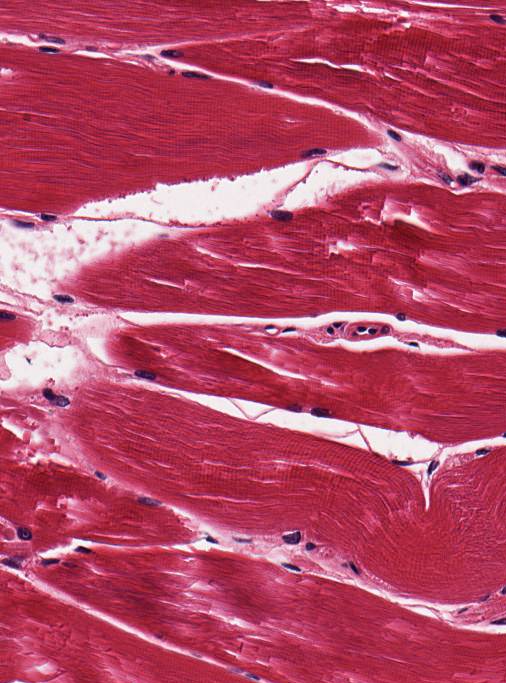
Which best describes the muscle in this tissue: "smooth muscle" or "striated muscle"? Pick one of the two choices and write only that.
Striated muscle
